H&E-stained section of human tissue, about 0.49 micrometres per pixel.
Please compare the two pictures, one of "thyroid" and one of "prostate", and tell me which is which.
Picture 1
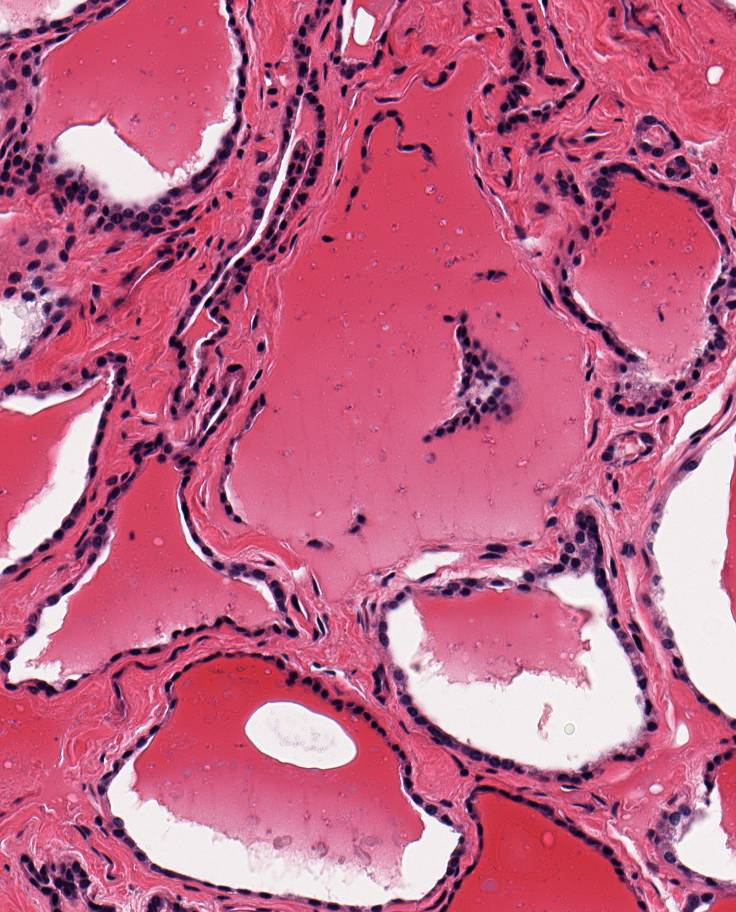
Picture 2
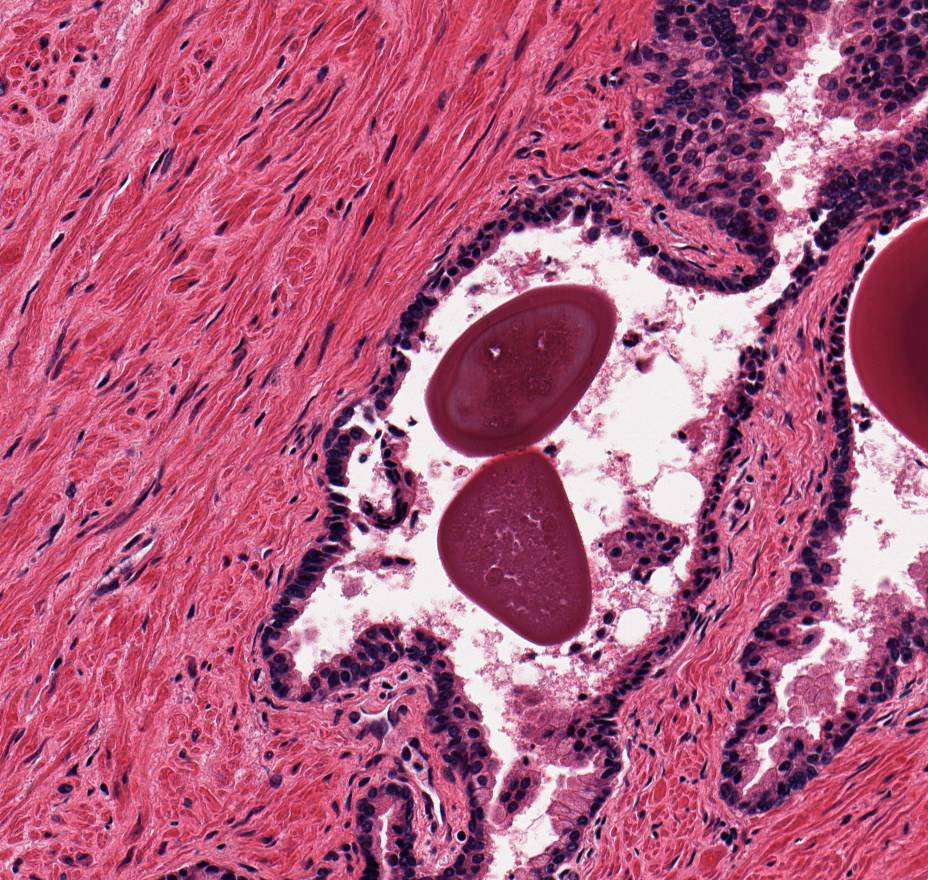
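What you have in picture 1 is thyroid, and in picture 2, prostate. In the thyroid, the follicles hold homogeneous, deeply eosinophilic pink-red colloid and are lined by a single layer of flattened to low cuboidal cells.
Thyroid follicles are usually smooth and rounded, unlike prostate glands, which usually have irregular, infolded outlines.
Here the prostate gland outlines are irregular, the lining folding inward as projections into the lumens.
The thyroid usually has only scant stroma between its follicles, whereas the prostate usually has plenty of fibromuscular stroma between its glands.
On the left of the prostate picture, the stroma is made of dense pink bundles of spindle cells with elongated dark nuclei, like smooth muscle.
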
